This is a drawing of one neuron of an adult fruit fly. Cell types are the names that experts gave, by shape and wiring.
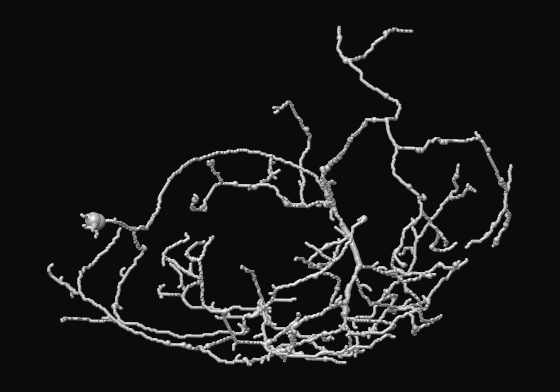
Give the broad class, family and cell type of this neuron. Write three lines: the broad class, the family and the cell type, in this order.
nerve-cord intrinsic neuron
hemilineage 04B
IN04B032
